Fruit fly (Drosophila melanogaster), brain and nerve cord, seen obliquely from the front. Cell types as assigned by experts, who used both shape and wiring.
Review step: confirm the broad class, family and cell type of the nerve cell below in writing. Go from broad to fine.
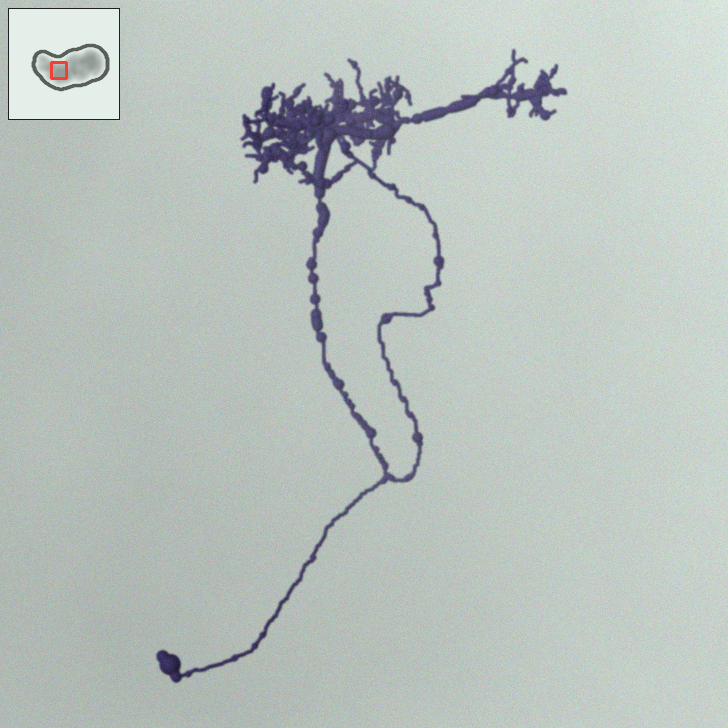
visual projection neuron; TmY; TmY14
